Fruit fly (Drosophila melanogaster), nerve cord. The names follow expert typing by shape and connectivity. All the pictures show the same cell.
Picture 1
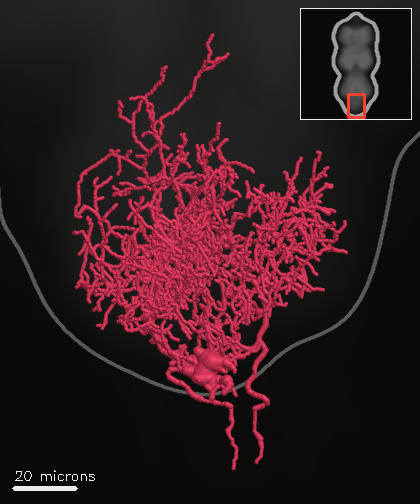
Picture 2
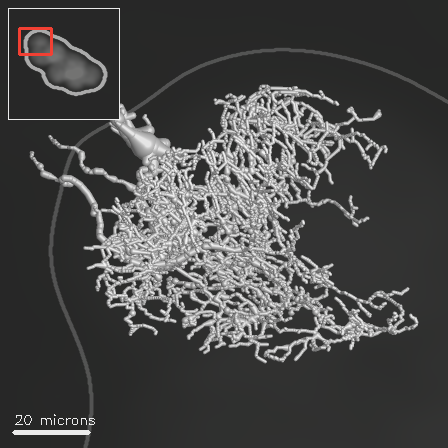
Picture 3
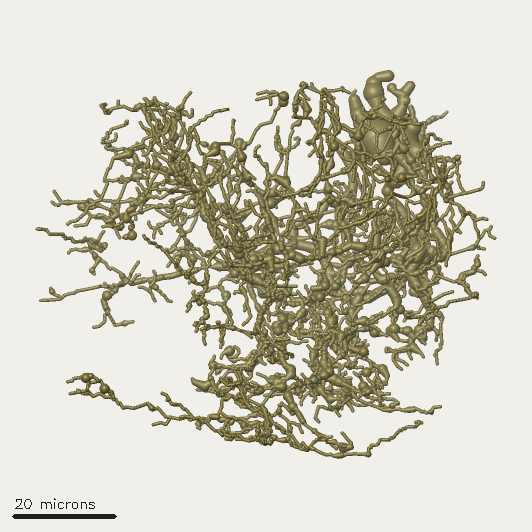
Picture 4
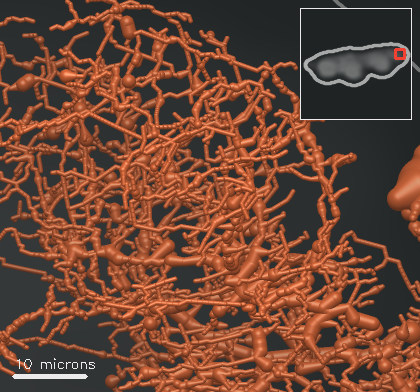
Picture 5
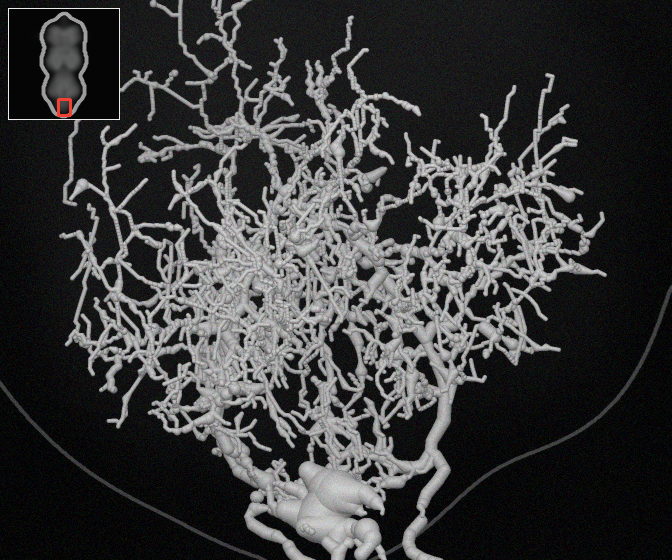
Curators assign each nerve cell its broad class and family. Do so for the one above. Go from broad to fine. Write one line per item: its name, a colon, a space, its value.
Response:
broad class: efferent neuron of the nerve cord
family: hemilineage 00B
